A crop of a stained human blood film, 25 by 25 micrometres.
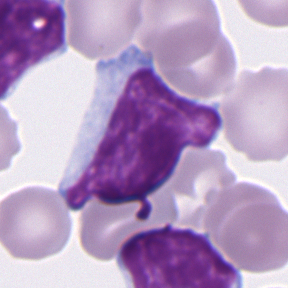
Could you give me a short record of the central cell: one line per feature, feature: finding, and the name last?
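Outline: angular and irregular, not round
Nucleus: irregular, filling most of the cell
Granules: none visible in the cytoplasm
Knob: small and rounded, projecting from the lower edge
Name: typical lymphocyte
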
